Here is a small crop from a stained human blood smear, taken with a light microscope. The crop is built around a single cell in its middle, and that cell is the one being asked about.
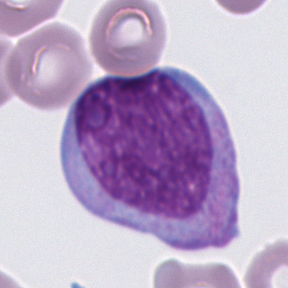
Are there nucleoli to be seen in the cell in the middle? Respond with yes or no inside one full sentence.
Yes, a nucleolus is visible within the nucleus of the cell.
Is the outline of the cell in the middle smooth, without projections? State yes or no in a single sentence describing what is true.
No, by its outline the cell is rough, not smooth and even.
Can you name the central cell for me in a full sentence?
Regarding the central cell, it is an atypical promyelocyte.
